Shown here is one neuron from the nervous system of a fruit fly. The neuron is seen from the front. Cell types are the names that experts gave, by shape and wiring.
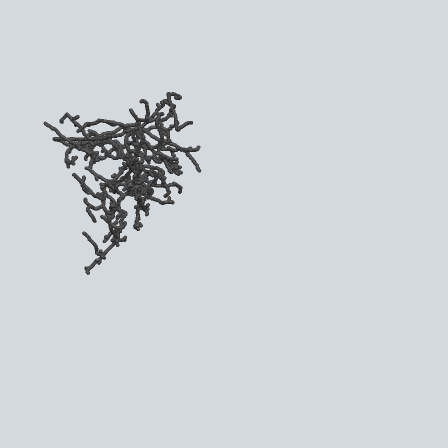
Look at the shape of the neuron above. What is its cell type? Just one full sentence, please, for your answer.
This neuron is of the type CB1932.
